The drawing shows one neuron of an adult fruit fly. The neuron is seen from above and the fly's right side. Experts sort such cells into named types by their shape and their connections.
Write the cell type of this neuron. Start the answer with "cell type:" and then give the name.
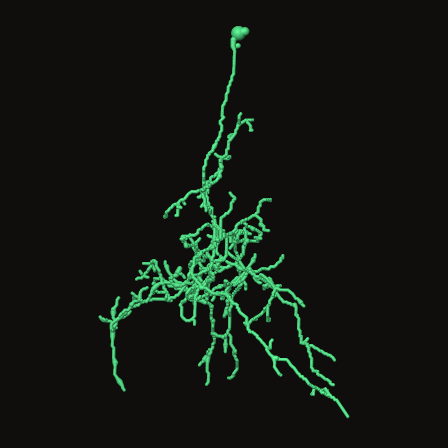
cell type: CL154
